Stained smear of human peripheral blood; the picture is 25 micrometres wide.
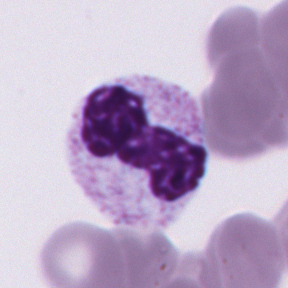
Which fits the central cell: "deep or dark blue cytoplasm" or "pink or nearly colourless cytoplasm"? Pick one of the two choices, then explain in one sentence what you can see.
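Pink or nearly colourless cytoplasm. The cytoplasm between the granules is pale pink.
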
